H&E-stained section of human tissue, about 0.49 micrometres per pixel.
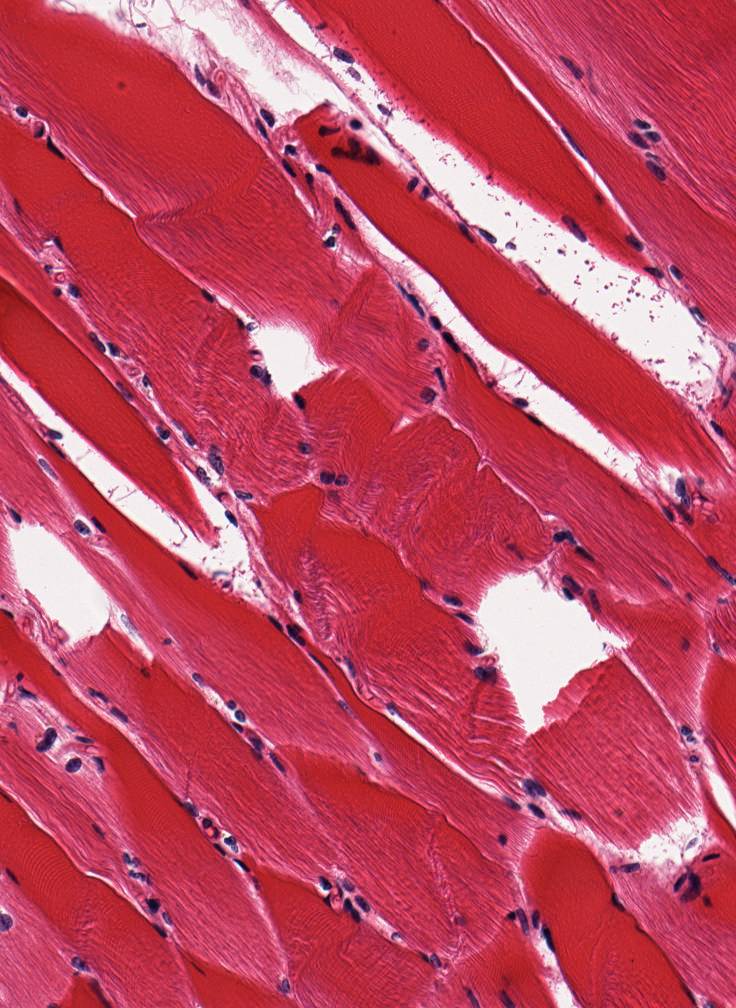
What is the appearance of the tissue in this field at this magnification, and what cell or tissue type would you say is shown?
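You can make out fine cross-striations across many fibres, and the cytoplasm stains a deep, intense red. Nuclei are small, dark, oval to elongated, and they sit at the fibre edges rather than centrally. It's skeletal muscle.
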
